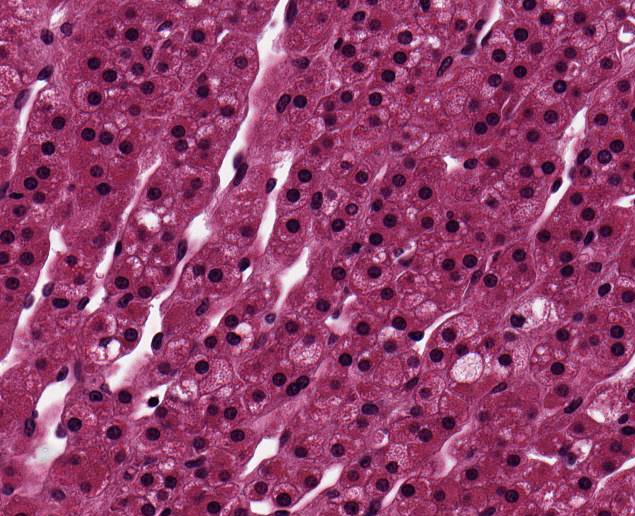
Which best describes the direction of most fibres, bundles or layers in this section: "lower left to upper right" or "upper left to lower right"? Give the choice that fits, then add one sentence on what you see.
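Lower left to upper right. Across the whole field, polygonal cells form cords separated by narrow slit-like spaces that run obliquely from upper right to lower left.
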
